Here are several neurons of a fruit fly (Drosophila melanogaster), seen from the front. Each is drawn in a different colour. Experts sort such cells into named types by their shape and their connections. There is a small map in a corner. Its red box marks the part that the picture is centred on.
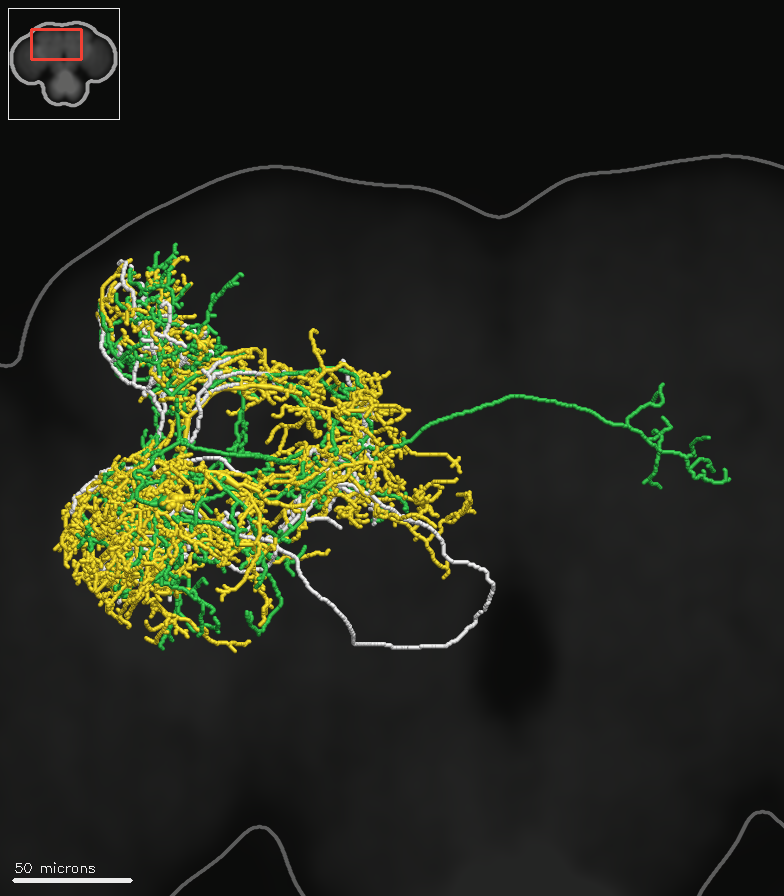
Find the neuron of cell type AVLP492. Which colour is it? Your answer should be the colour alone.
white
